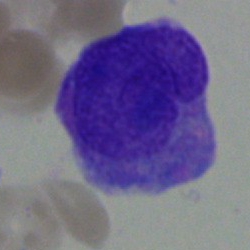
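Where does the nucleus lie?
Toward the upper part of the cell, leaving more cytoplasm below and to the right.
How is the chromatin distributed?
Finely granular and evenly spread, without coarse dark clumps.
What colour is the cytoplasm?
Blue-violet, with fine pinkish-purple granules scattered at the lower right.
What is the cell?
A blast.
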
